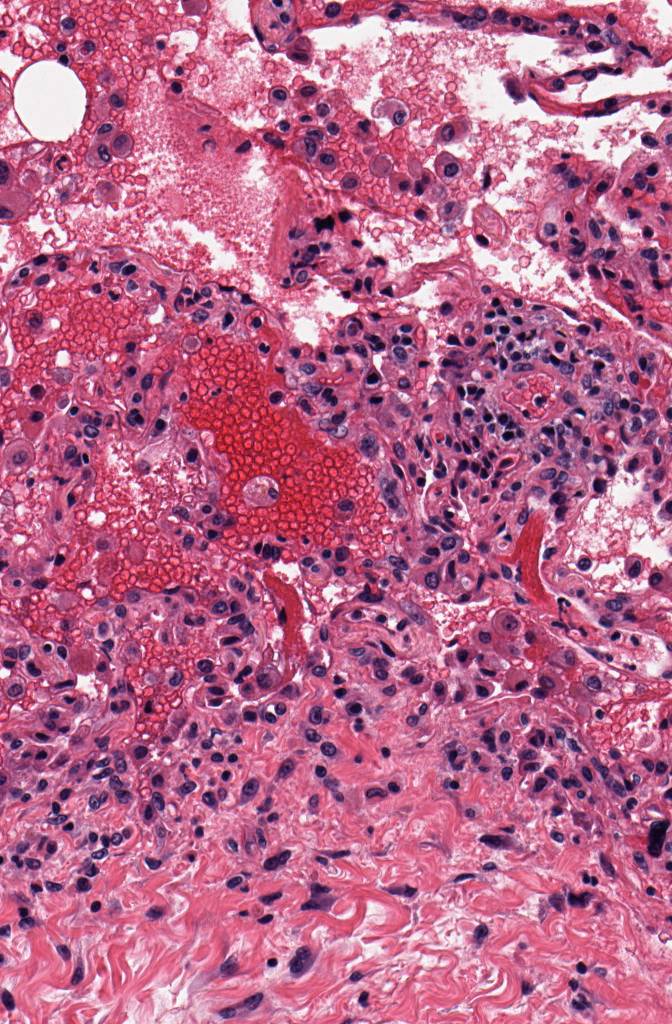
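Lung, read from the bottom up. Wavy pink collagen bundles fill the lowest part as dense fibrous tissue. Across the upper two thirds the tissue is loose and cellular, with spaces holding blood and pale fluid. Just left of centre lies a large, tightly packed collection of red blood cells. In the upper half, large rounded cells with abundant pink cytoplasm and round nuclei lie free in those spaces.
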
